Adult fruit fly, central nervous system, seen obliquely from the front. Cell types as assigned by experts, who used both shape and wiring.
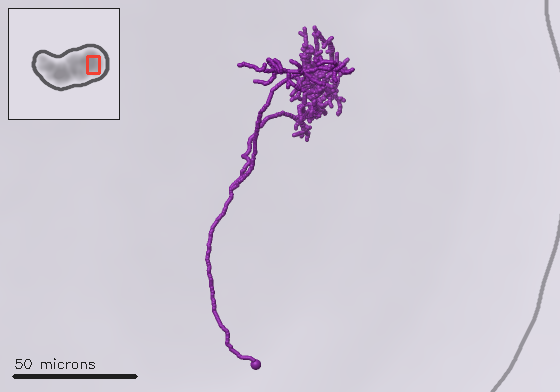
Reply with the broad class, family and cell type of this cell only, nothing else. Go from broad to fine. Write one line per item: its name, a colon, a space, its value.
broad class: visual projection neuron
family: LC
cell type: LC15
